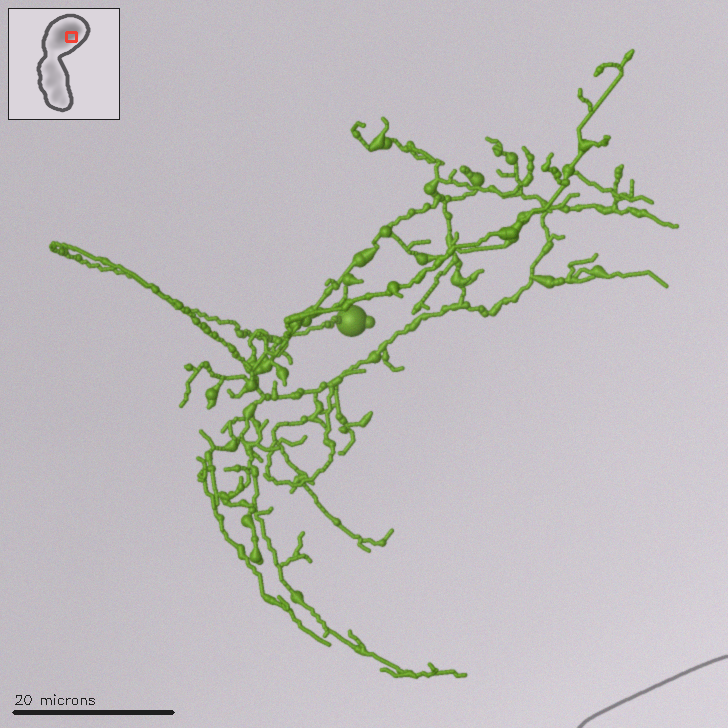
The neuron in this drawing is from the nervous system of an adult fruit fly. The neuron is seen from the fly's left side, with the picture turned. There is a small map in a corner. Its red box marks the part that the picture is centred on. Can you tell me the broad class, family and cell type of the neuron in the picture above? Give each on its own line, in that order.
central-brain intrinsic neuron
hemilineage LHl4_dorsal
CB3729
